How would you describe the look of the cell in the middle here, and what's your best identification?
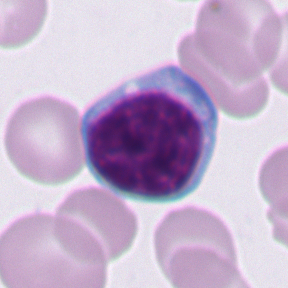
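Notice the outline is a little angular, not perfectly round. Most of the cell is taken up by the nucleus, with just a pale blue rim of cytoplasm around it, and you won't find any granules in that rim. That's a typical lymphocyte.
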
